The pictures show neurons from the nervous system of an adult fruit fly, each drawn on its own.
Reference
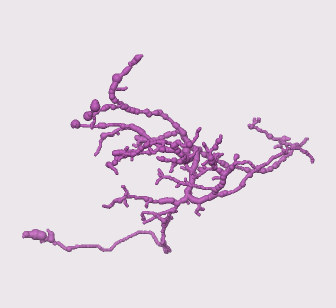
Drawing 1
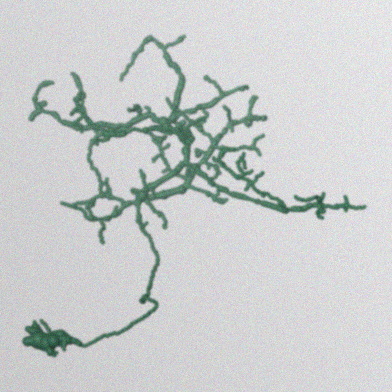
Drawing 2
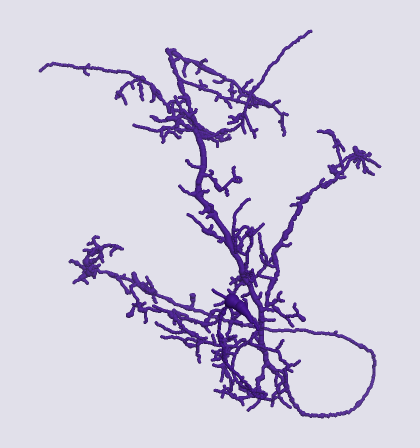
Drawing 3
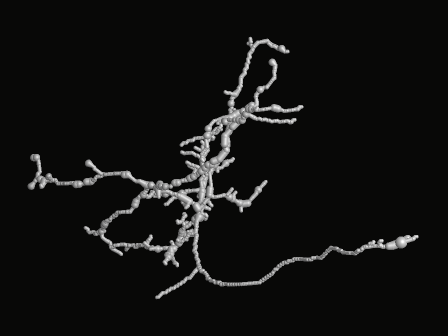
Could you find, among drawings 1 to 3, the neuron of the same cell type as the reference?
Drawing 1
